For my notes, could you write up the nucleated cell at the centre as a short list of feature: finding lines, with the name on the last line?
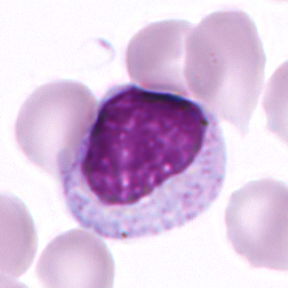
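Chromatin: dark purple, clumped, small paler gaps between clumps
Cytoplasm colour: pale greyish-lilac
Cytoplasmic rim: wider lower and right than upper left
Granules: fine, scattered reddish-purple dots throughout the cytoplasm
Identification: metamyelocyte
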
